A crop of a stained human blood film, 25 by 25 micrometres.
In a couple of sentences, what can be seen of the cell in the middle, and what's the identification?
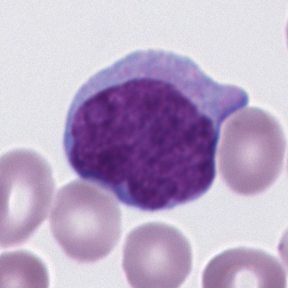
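Measuring about 17 by 14 micrometres, the cell holds a roughly round nucleus of about 13 by 11 micrometres that fills about 70% of its area and has a shallow notch in its lower edge. The nucleus sits toward the lower left, so the widest band of pale blue-lilac cytoplasm runs along the top. The chromatin is deep purple, finely clumped and mottled. Answer: atypical promyelocyte.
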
